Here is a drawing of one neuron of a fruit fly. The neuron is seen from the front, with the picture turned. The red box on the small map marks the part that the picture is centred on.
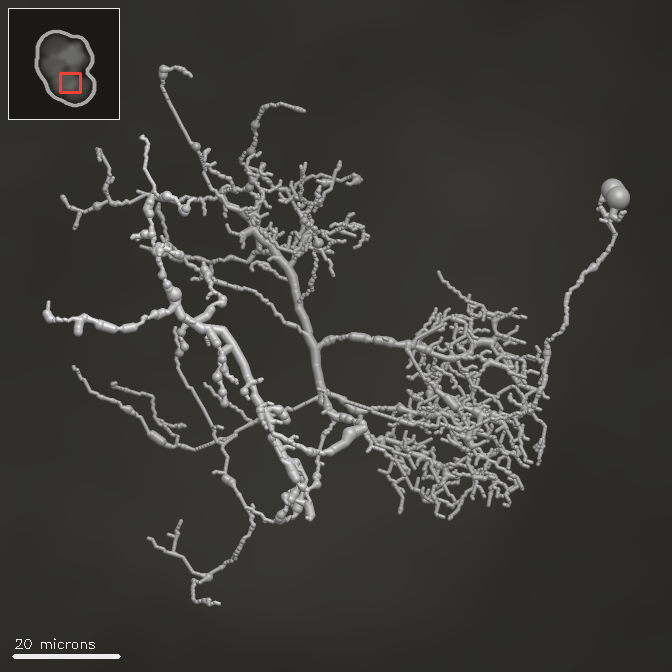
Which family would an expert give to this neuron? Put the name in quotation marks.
"hemilineage VLPl&p1_lateral"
